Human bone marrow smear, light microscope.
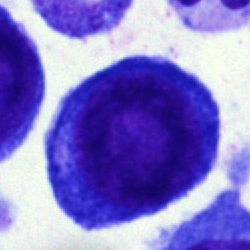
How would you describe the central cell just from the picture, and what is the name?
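Most of this cell is nucleus, stained a dark purple, with just a narrow rim of cytoplasm around it. That rim is a deep, intense blue, though it runs paler on the left side. It's a proerythroblast.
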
